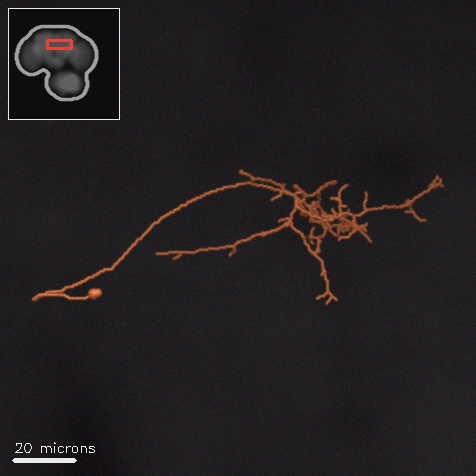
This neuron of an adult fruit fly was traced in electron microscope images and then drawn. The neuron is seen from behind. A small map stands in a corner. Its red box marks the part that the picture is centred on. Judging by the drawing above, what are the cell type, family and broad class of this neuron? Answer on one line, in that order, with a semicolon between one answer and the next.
CL348; hemilineage DM6_posterior; central-brain intrinsic neuron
